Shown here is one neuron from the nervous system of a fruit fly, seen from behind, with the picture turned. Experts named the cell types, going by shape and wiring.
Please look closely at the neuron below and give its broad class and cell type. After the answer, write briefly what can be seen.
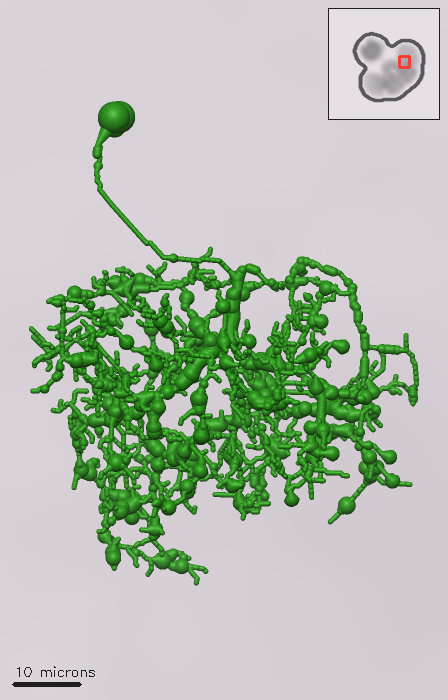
Its broad class is central-brain intrinsic neuron. It is of cell type AVLP354. From top to bottom in the picture it spans about 70 microns. The picture shows more than a hundred branch ends.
